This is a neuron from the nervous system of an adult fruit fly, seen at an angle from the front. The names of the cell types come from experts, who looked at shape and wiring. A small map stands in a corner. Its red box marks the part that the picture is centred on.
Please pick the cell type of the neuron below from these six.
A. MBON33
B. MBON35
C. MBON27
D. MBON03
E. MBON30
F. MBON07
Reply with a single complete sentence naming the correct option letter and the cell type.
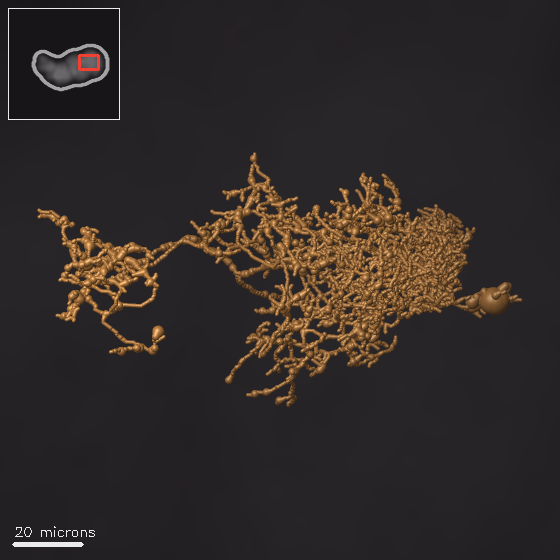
The matching cell type for the neuron is option E, MBON30.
